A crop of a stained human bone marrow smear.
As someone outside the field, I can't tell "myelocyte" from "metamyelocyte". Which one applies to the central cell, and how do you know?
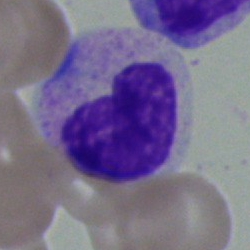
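This is a metamyelocyte, not a myelocyte. Its nucleus has a single notch in the upper edge, giving a kidney-like shape, and sits off-centre toward the lower right. A moderate amount of pale lilac-grey cytoplasm surrounds it, widest on the upper-left side, with fine purple granules scattered through it.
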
